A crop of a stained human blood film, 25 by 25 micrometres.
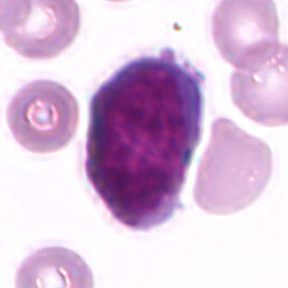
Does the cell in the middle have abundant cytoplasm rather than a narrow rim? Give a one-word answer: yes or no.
No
